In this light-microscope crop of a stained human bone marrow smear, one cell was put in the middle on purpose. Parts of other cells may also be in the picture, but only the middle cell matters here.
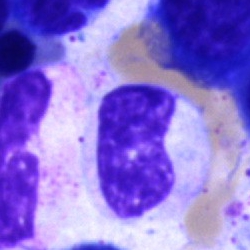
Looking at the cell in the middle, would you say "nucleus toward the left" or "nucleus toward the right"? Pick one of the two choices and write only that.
Nucleus toward the left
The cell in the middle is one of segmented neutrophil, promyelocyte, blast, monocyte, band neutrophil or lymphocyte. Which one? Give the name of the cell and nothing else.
band neutrophil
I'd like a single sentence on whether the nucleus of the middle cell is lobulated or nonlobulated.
Its nucleus is compact and single, with a round, oval or kidney-shaped form.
